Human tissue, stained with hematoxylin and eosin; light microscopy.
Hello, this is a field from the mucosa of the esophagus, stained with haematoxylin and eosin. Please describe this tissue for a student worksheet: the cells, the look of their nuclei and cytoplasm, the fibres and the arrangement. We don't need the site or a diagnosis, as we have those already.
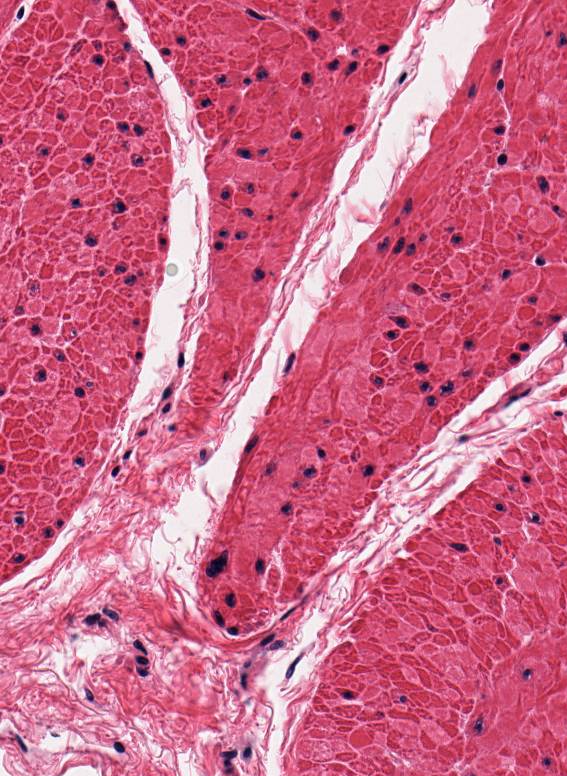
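Septa between the bundles: loose, wavy, pale pink fibrous tissue with scattered elongated nuclei. Course: converging into a wider area of connective tissue at lower left. Fat cells: none, in septa or between muscle cells. Clefts: white and empty, along septa where tissue pulled apart.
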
